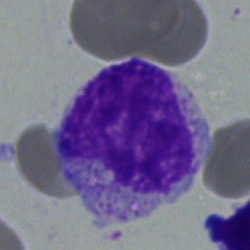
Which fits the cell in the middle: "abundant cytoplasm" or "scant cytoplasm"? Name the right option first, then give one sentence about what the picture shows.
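Scant cytoplasm. The nucleus fills most of the cell, leaving a moderate rim of cytoplasm mainly below it.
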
